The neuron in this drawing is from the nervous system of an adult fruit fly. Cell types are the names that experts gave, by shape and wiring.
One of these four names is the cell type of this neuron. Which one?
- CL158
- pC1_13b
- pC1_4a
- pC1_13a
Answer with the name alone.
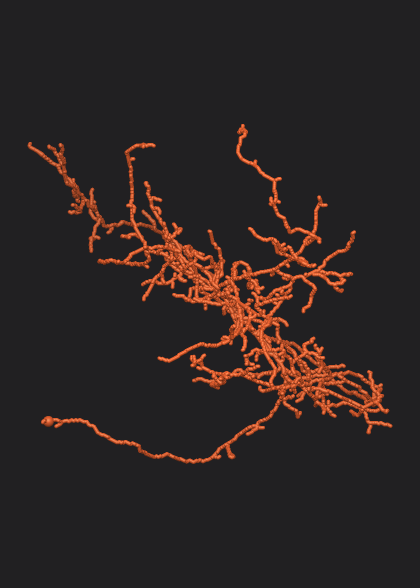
pC1_13b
